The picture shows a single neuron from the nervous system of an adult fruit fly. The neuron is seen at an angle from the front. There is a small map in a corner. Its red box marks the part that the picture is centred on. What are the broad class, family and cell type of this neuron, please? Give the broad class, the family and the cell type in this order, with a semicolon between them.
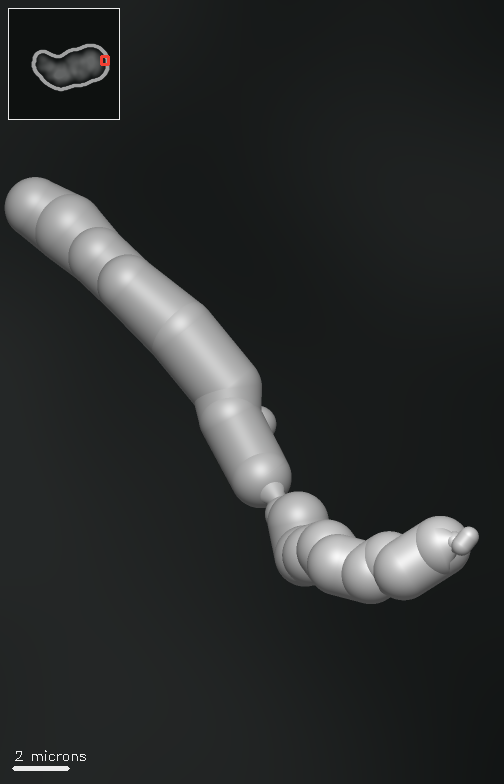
photoreceptor or other optic-lobe sensory neuron; class visual; R1-R6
